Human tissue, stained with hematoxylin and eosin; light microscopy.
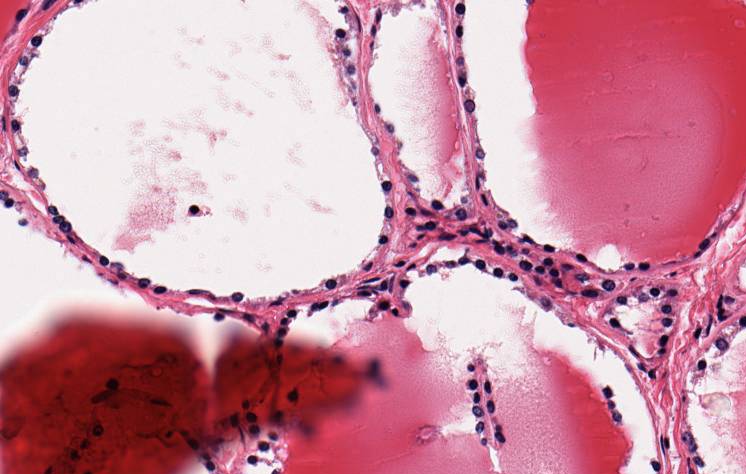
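Thyroid. First, each space has a lining of one layer of flattened cells. Second, the lining nuclei are small, dark, and flattened or oval. Third, most spaces hold homogeneous pink material, though the large space at upper left is mostly empty apart from faint pink wisps.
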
